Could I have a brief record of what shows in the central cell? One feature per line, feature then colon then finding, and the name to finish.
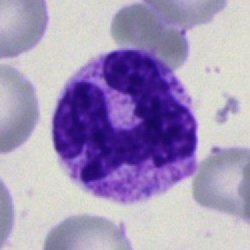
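Outline: round, smooth
Chromatin: dark purple, coarsely clumped
Cytoplasm: no vacuoles seen
Name: segmented neutrophil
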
